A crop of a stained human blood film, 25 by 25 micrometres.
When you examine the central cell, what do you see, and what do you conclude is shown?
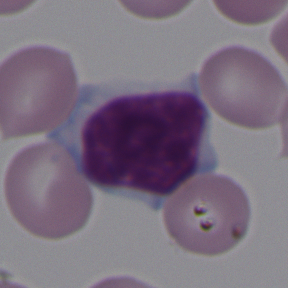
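Dark purple chromatin lies in coarse clumps within the nucleus. The cytoplasm forms a wider margin to the left of the nucleus than to the right; it shows no visible granules and contains no vacuoles. The cell is a typical lymphocyte.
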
